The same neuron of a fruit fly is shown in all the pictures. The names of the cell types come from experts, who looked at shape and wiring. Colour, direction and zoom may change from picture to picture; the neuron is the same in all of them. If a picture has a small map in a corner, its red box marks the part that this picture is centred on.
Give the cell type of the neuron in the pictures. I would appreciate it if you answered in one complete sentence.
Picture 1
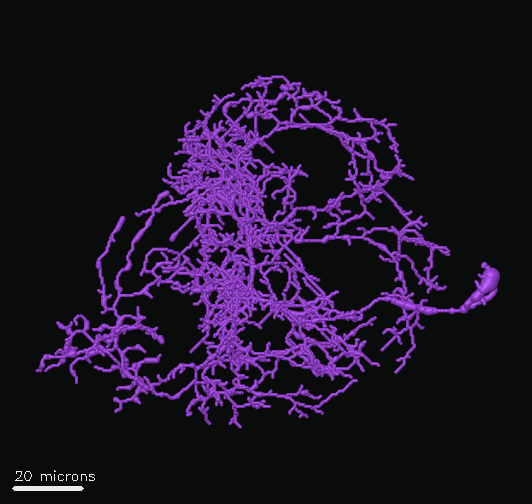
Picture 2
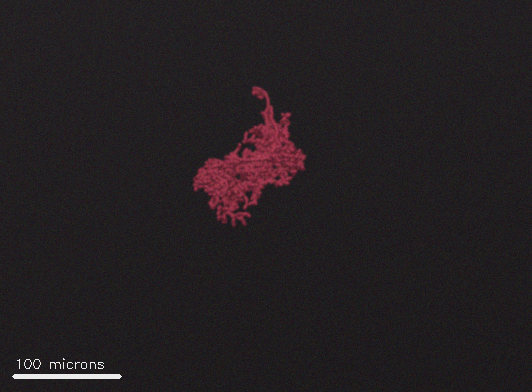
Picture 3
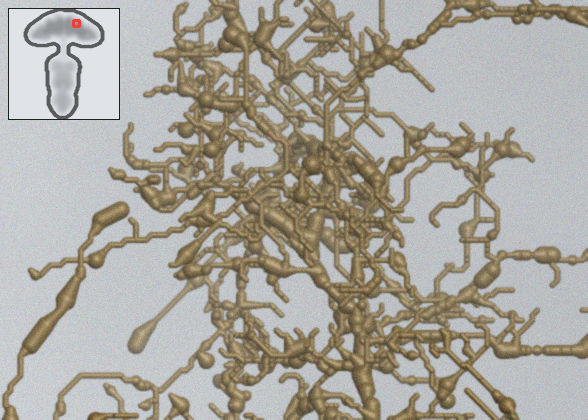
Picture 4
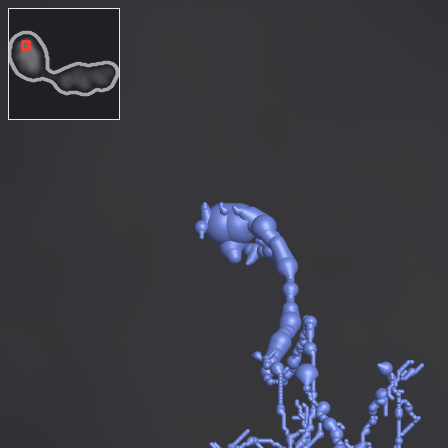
Belonging to the cell type AVLP017 is this neuron.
